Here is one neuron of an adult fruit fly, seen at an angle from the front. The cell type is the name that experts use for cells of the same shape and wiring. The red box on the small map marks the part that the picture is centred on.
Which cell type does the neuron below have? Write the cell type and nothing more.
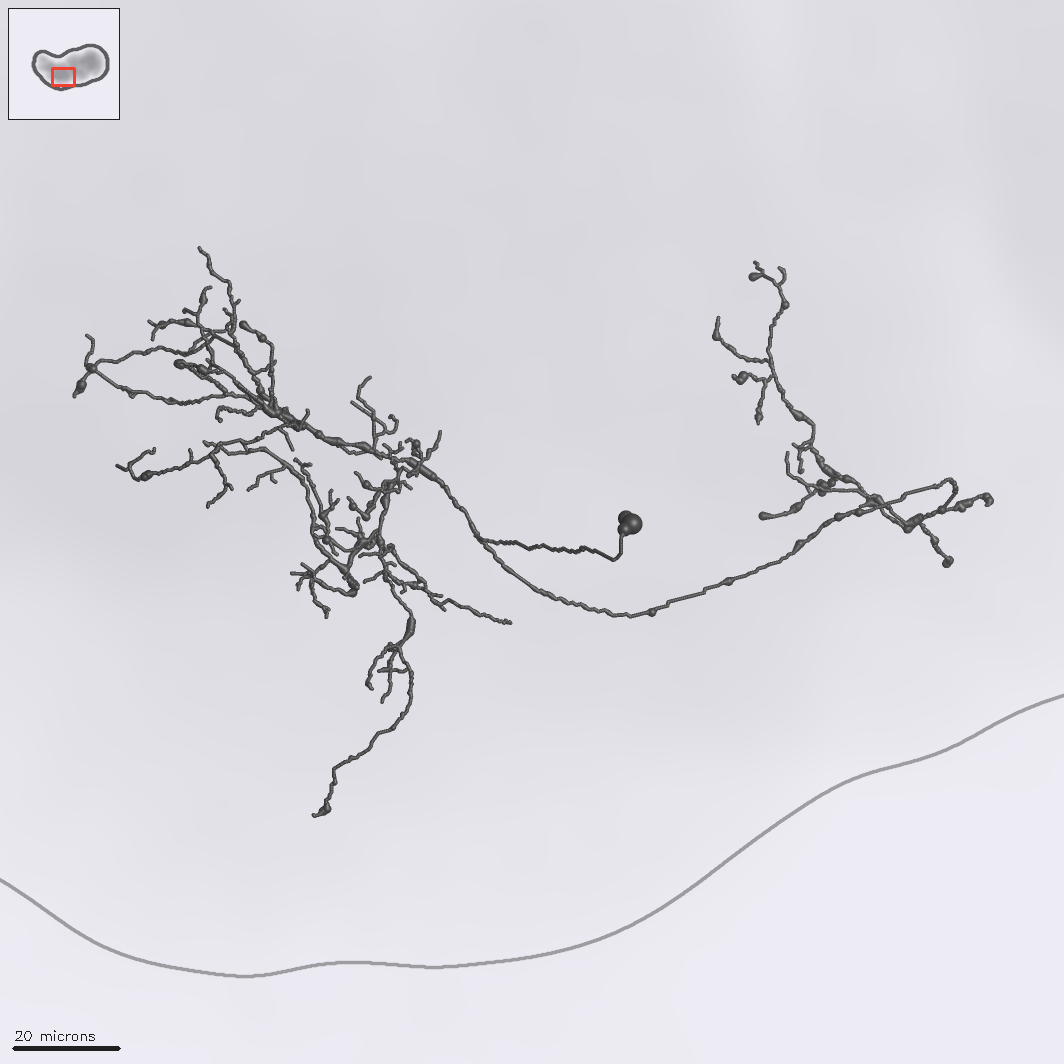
IN01A083_b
